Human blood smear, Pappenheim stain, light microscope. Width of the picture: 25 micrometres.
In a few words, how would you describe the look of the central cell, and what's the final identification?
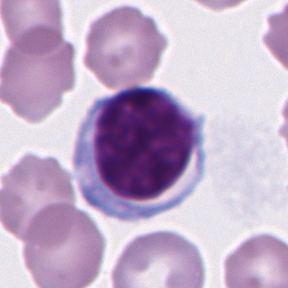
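Look at the outline first: round and smooth, with no surface projections. The chromatin is dense, dark purple and coarsely clumped. Around the nucleus runs a scant, pale blue rim of cytoplasm, widest at the lower left and thinnest at the upper right. This is a typical lymphocyte.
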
